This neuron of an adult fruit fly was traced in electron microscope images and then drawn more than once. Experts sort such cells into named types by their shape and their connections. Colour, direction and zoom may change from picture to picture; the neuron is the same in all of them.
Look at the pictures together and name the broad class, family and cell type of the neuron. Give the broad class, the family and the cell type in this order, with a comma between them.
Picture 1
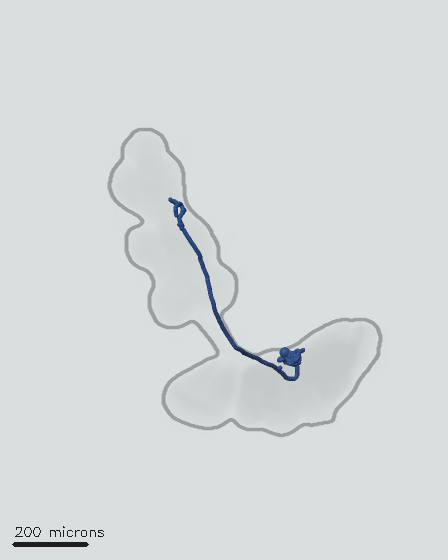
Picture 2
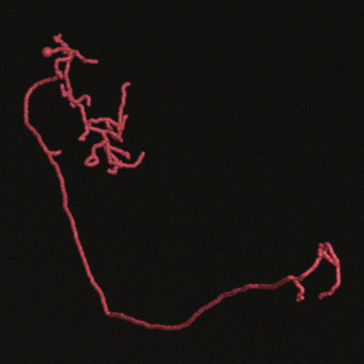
descending neuron, hemilineage PSp2, DNpe015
